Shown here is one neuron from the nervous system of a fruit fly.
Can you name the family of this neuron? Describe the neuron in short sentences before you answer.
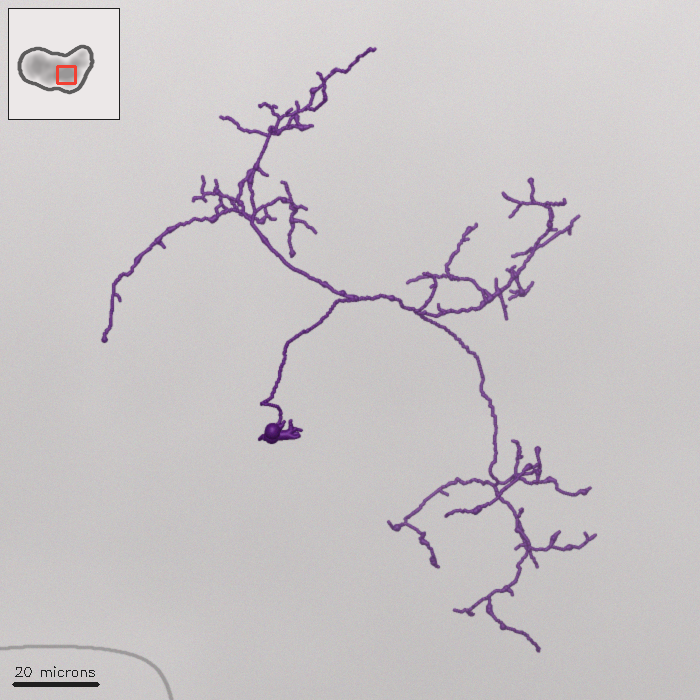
The cell body can be seen in the middle of the picture. By the scale bar it is about 150 microns tall in this view. The picture shows dozens of branch ends. This is a nerve-cord intrinsic neuron. Its family is hemilineage 12B.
